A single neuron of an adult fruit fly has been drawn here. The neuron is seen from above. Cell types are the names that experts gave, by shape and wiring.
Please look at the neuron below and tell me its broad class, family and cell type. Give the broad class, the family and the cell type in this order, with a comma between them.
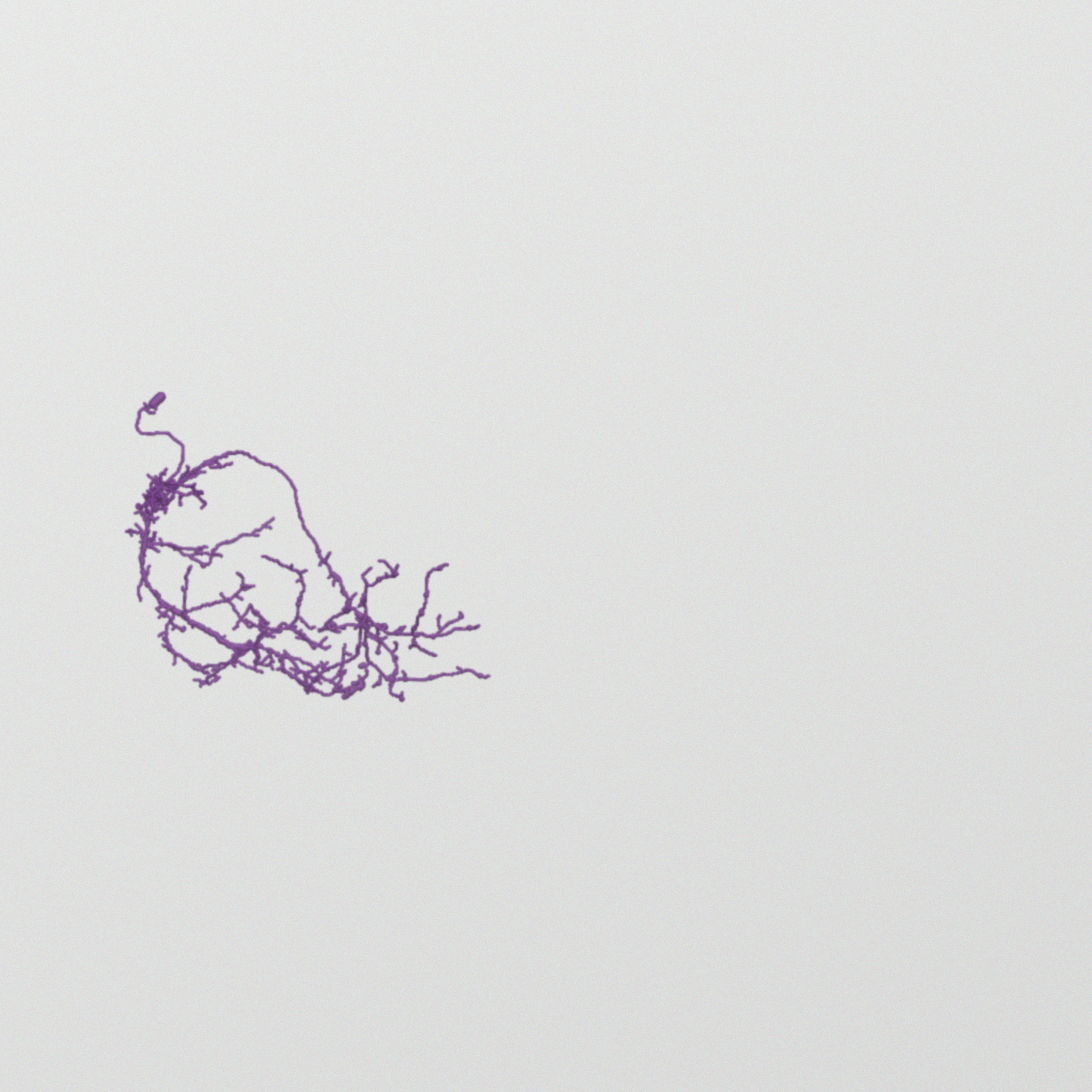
central-brain intrinsic neuron, hemilineage SLPa&l1_anterior, PLP052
